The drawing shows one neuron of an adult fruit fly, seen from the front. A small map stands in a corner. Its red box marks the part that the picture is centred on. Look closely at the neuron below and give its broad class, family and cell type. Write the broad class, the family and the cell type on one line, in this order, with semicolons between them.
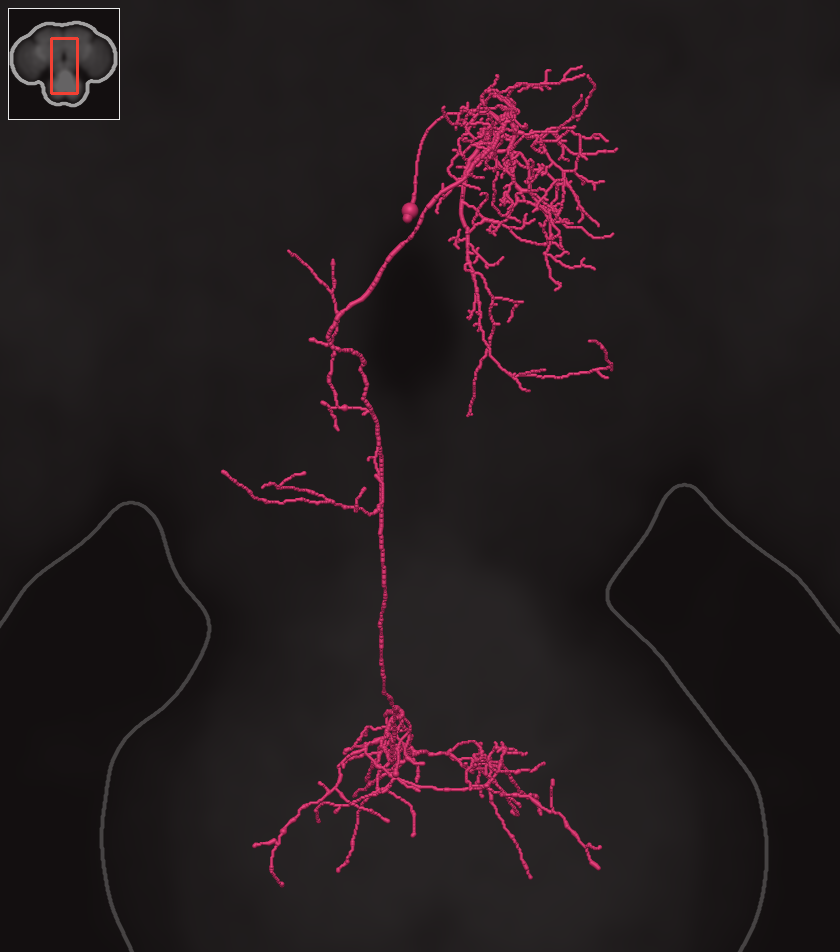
descending neuron; DNpe; DNpe032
